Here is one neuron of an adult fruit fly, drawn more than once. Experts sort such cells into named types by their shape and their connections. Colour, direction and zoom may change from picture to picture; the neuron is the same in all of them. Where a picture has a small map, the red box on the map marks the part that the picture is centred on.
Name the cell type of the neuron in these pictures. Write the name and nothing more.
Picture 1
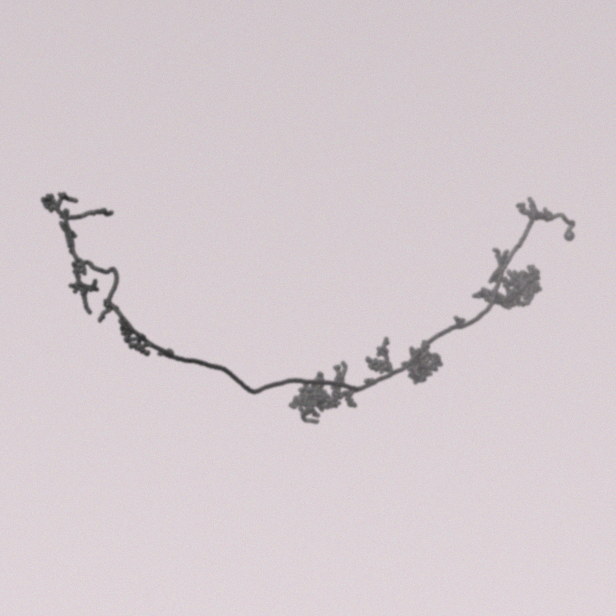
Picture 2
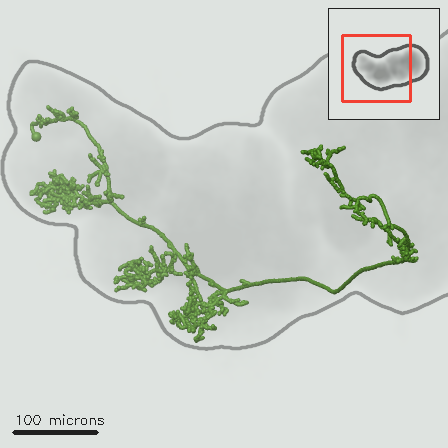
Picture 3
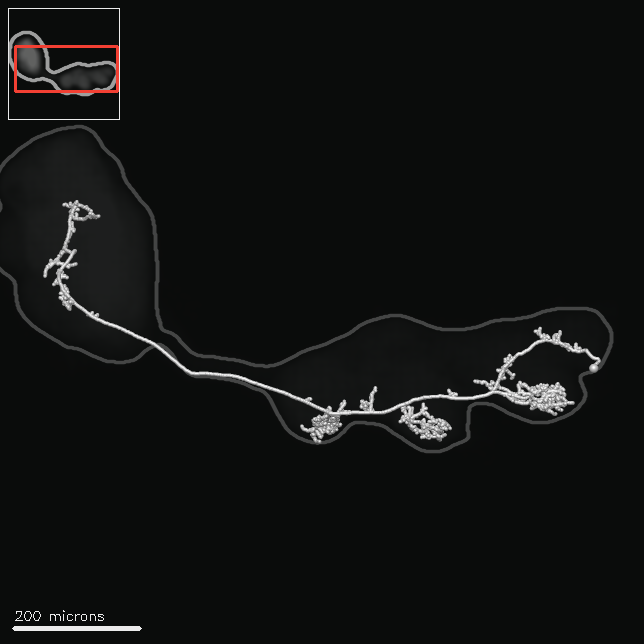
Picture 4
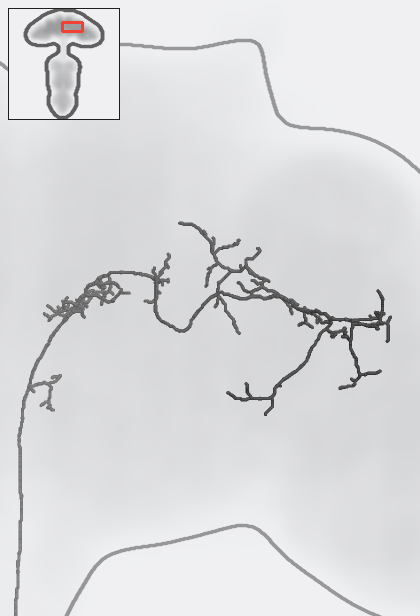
AN09B004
